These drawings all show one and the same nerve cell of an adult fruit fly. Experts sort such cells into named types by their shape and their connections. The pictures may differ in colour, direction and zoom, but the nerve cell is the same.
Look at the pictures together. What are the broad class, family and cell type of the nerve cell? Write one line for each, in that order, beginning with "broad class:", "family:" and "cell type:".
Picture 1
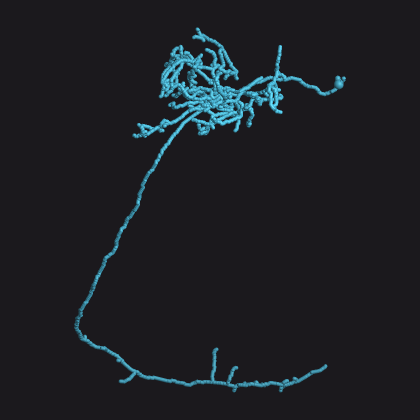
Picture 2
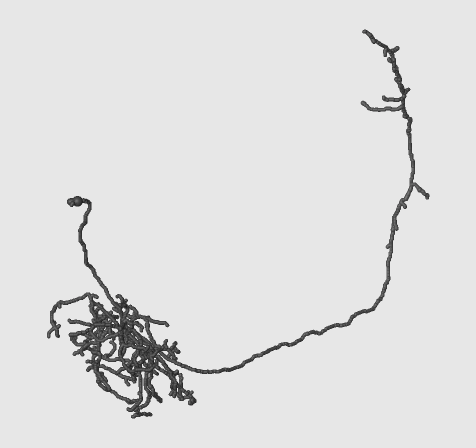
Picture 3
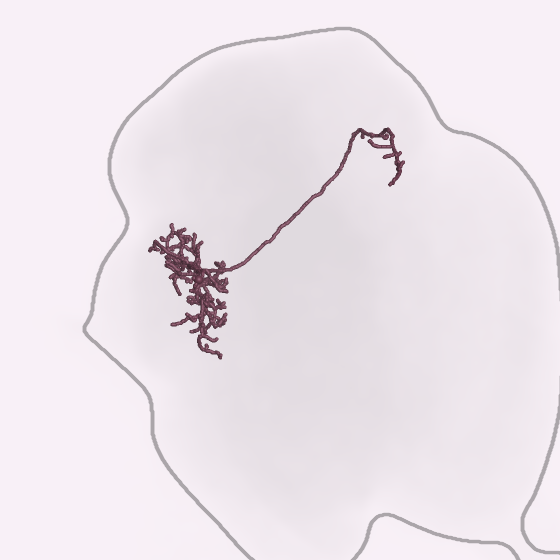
broad class: central-brain intrinsic neuron
family: hemilineage ALl1_ventral
cell type: M_lPNm11D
